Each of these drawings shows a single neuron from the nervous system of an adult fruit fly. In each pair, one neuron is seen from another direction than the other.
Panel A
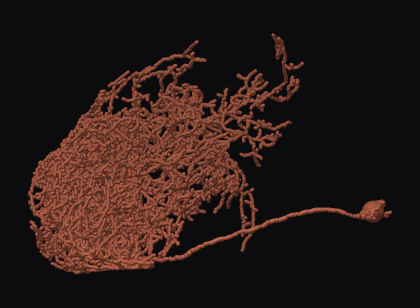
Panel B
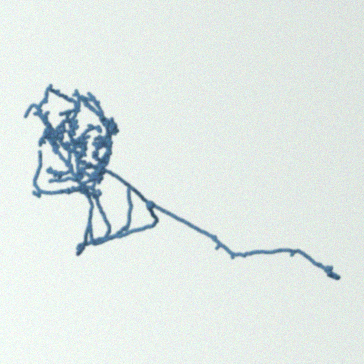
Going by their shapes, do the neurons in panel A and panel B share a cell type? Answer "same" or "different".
different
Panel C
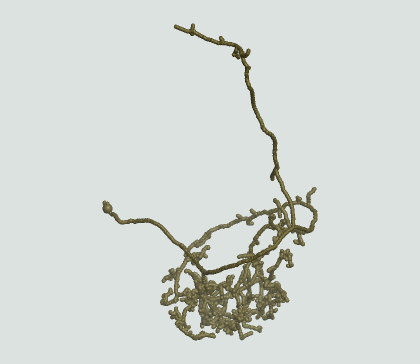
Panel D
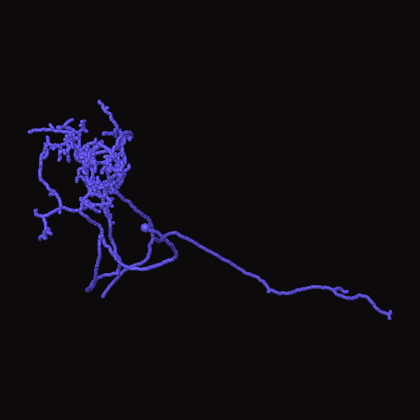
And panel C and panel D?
different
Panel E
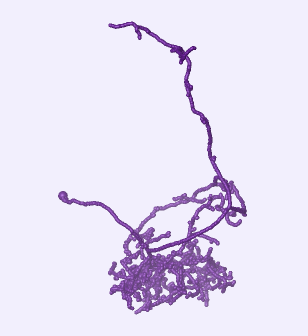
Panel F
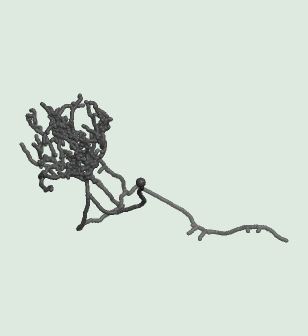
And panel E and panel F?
same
